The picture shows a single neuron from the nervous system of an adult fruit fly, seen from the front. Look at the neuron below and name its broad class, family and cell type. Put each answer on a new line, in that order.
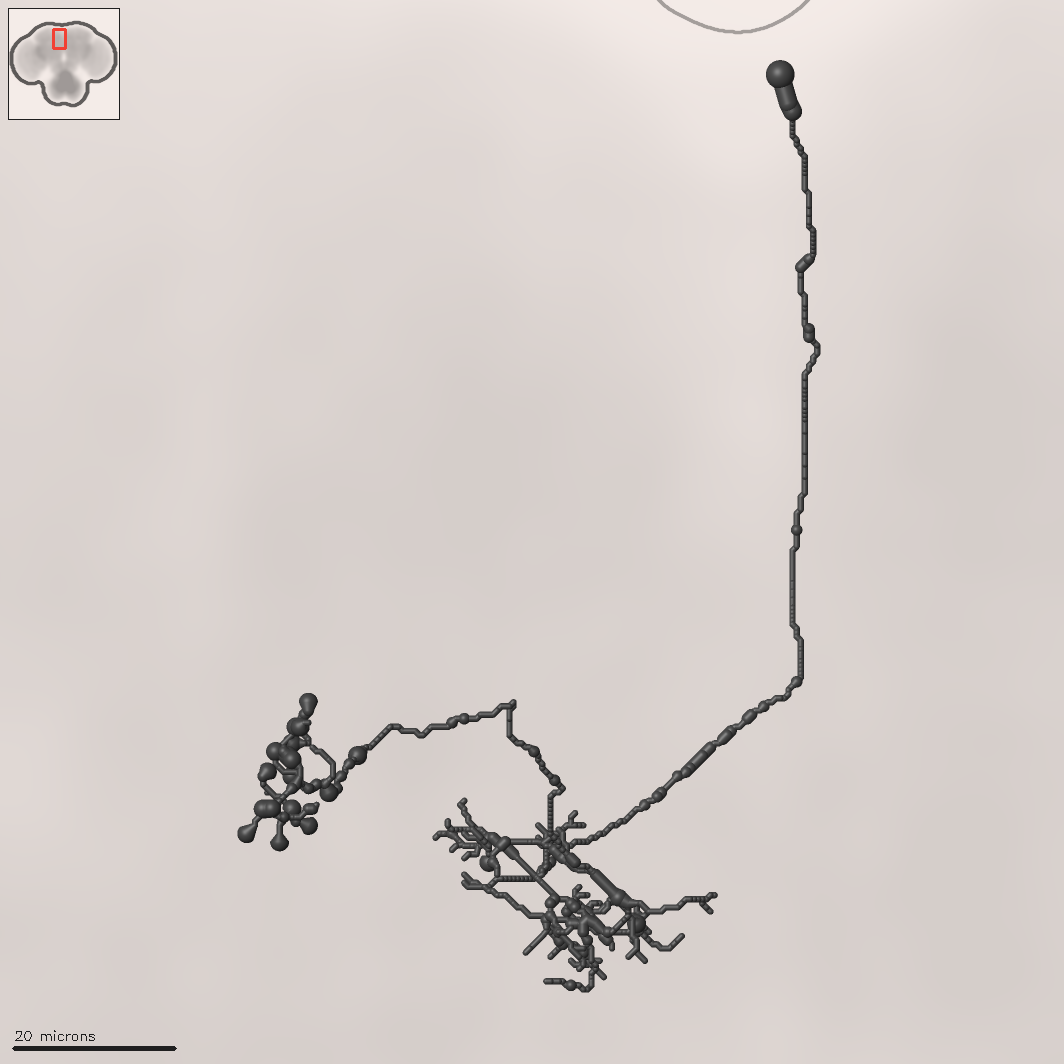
central-brain intrinsic neuron
class CX
FR2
